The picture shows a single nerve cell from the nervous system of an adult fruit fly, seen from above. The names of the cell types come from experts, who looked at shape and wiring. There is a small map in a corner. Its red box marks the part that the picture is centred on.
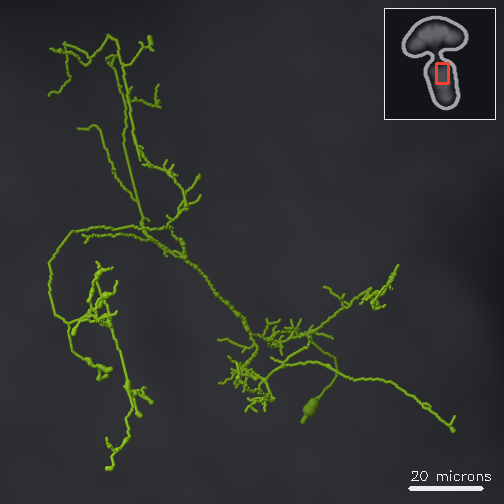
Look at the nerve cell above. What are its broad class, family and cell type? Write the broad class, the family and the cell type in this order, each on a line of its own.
nerve-cord intrinsic neuron
hemilineage 06B
IN06B059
